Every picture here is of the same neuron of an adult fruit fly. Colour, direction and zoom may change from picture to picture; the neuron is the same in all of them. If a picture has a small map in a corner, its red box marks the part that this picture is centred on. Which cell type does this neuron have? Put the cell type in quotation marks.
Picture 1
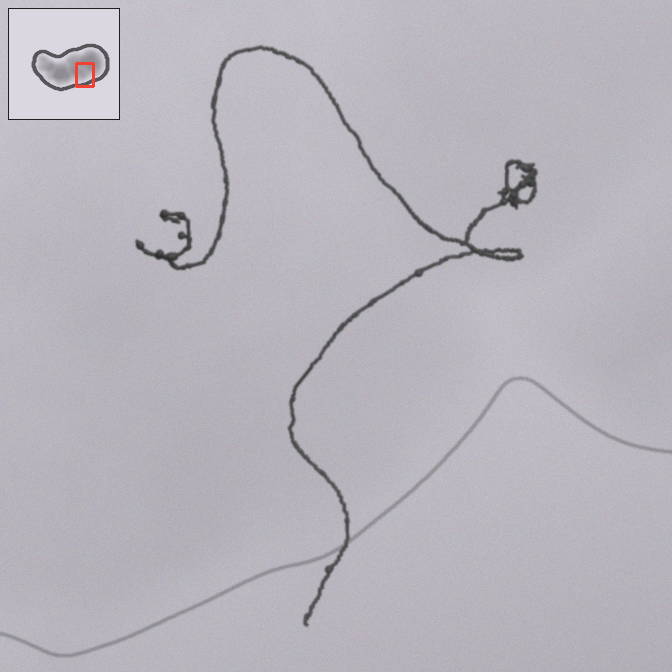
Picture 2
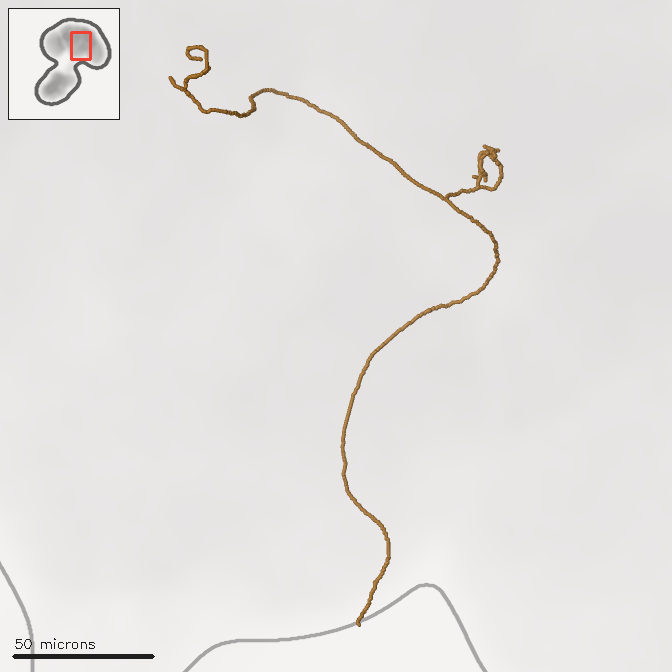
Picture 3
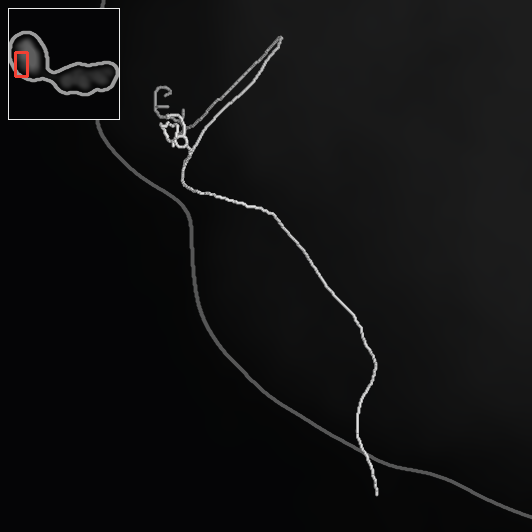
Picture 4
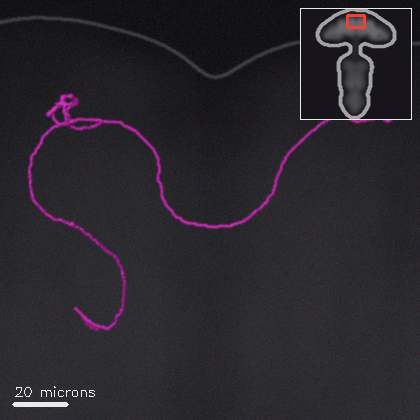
"ORN_VC2"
